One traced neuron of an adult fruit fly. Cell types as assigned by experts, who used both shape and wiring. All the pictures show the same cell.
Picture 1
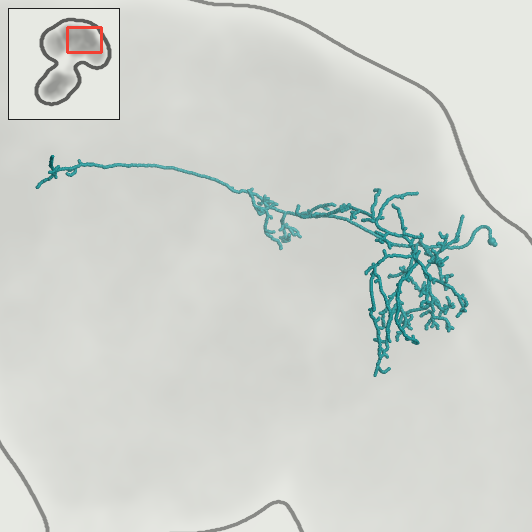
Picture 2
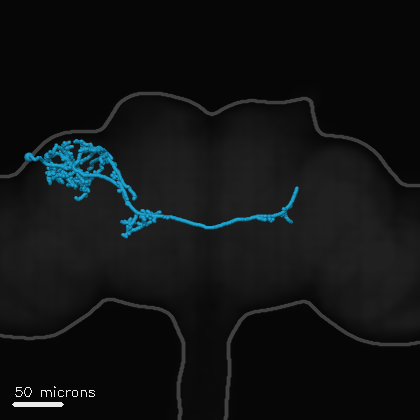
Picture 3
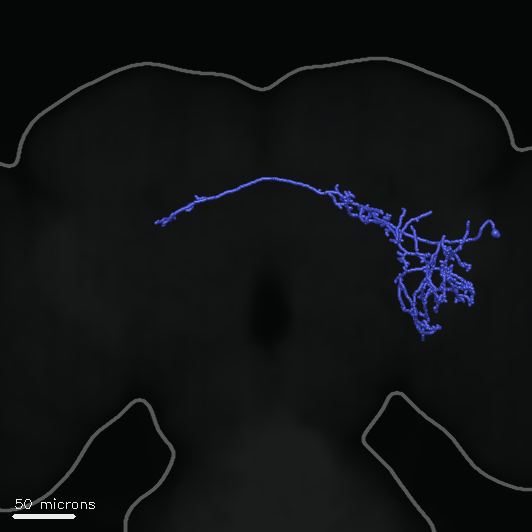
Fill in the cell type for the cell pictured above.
AVLP195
